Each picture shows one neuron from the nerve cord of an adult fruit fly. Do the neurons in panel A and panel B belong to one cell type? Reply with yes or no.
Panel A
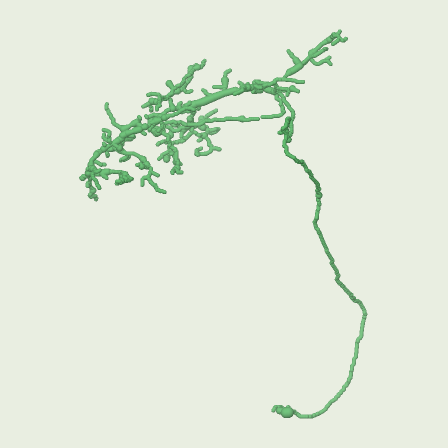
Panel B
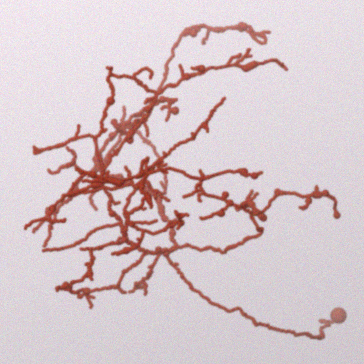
no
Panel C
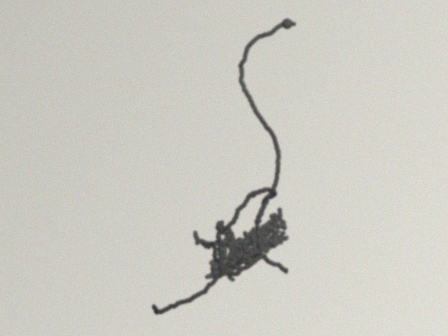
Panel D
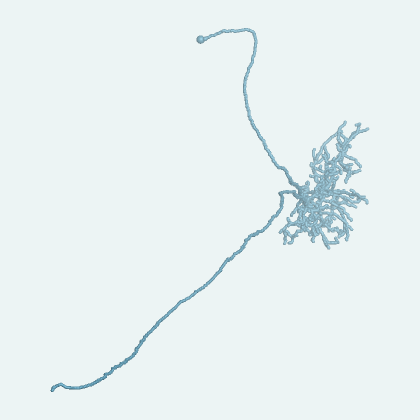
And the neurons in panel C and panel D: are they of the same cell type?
yes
